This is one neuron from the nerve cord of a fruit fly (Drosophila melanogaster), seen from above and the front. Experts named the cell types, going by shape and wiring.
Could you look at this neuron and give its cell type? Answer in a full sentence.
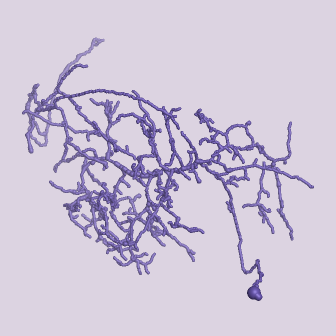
The cell type is IN16B094.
